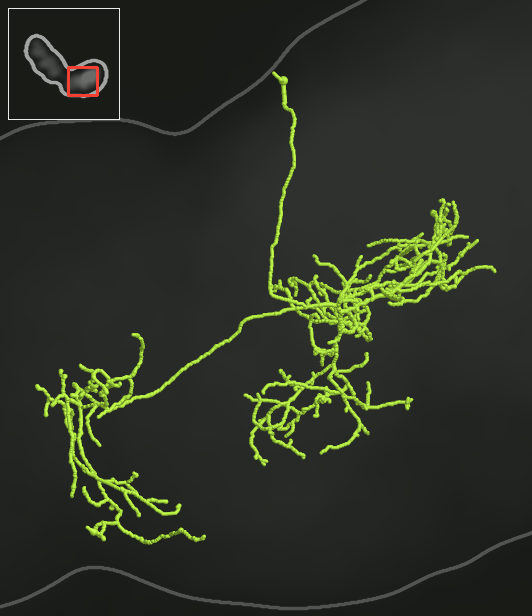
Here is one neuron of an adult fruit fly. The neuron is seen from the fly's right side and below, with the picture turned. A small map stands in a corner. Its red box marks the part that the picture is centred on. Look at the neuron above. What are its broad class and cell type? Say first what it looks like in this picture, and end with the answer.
The cell body can be seen at the top of the picture. The picture shows dozens of branch ends. It is a central-brain intrinsic neuron. The cell type is AVLP709m.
